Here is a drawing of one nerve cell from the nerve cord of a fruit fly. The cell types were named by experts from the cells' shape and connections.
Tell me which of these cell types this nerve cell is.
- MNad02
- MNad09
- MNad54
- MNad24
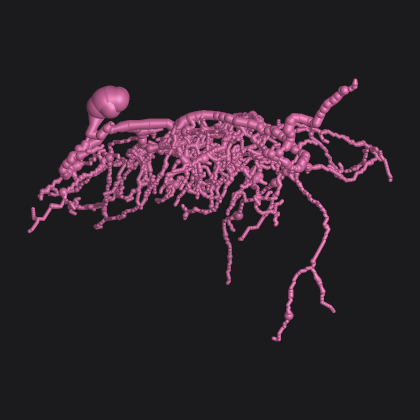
MNad09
